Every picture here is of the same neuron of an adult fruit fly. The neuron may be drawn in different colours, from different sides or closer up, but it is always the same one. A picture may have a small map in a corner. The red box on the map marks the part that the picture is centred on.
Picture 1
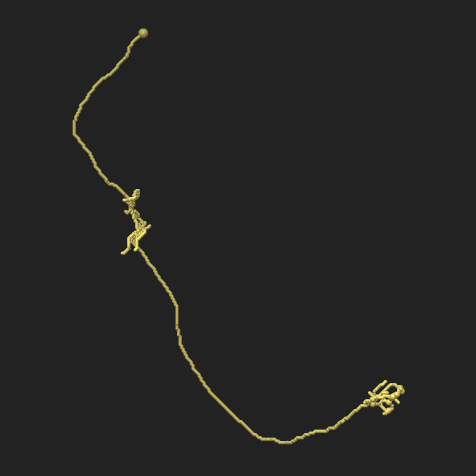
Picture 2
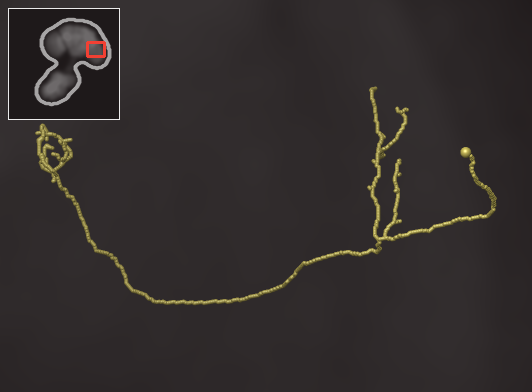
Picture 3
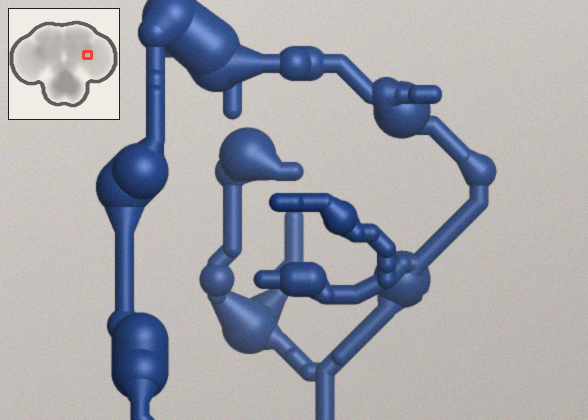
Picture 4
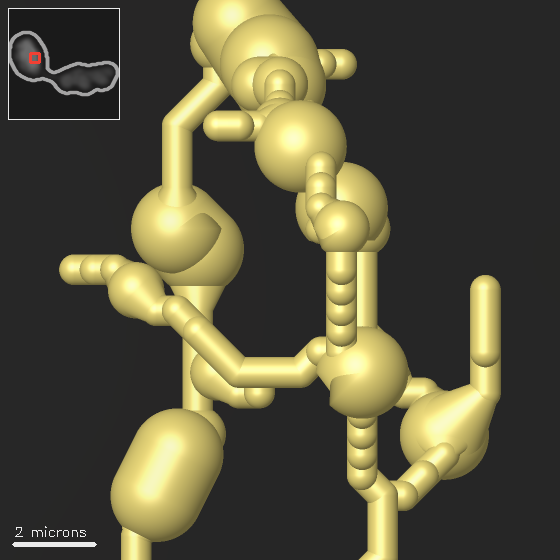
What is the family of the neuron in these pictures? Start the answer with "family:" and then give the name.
family: Tm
